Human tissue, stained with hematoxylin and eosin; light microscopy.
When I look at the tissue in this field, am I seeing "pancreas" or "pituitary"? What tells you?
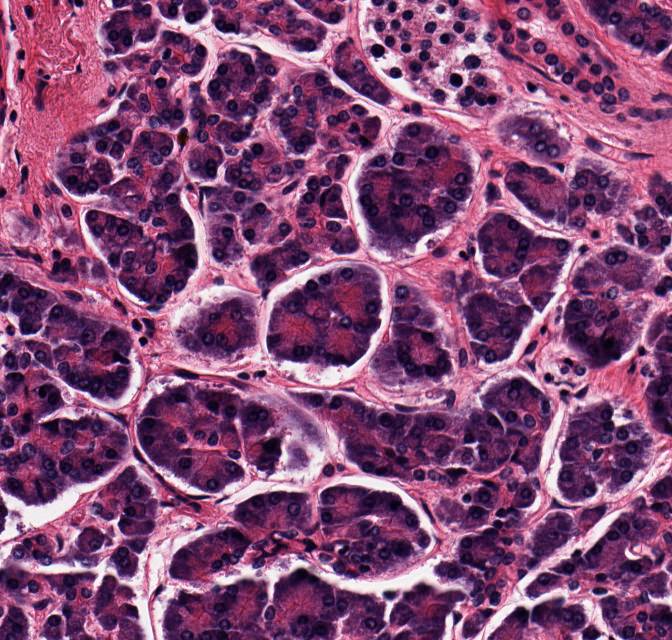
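Pancreas. Closely packed rounded groups of cells fill the field, divided by thin pink septa. Gland cell nuclei: small, round, dark. Near the top edge, right of centre, one rounded group has paler cytoplasm and more widely spaced nuclei than the rest. Denser pink fibrous stroma occupies the upper left corner.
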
